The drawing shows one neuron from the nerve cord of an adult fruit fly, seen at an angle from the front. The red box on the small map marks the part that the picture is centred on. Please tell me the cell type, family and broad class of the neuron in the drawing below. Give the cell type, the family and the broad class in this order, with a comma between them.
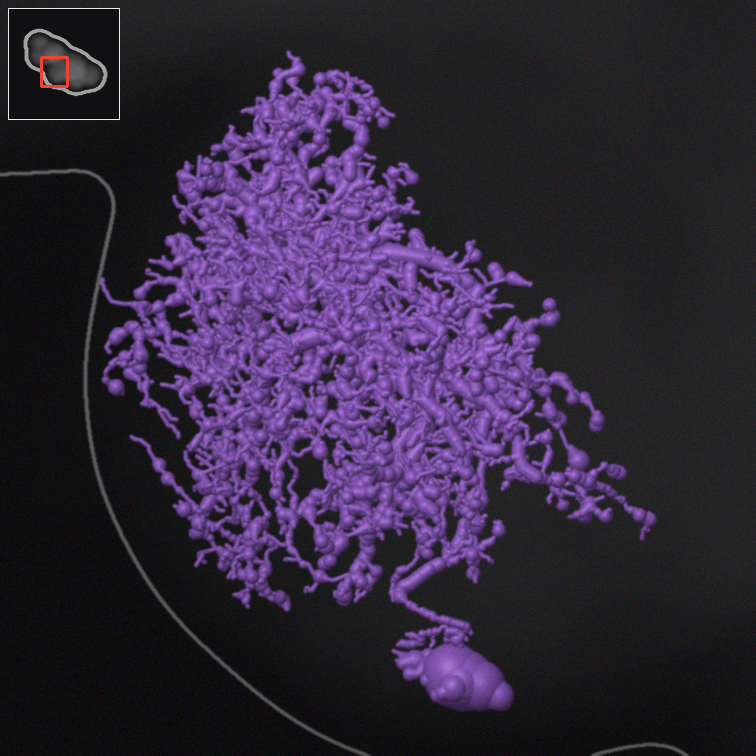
IN08A002, hemilineage 08A, nerve-cord intrinsic neuron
